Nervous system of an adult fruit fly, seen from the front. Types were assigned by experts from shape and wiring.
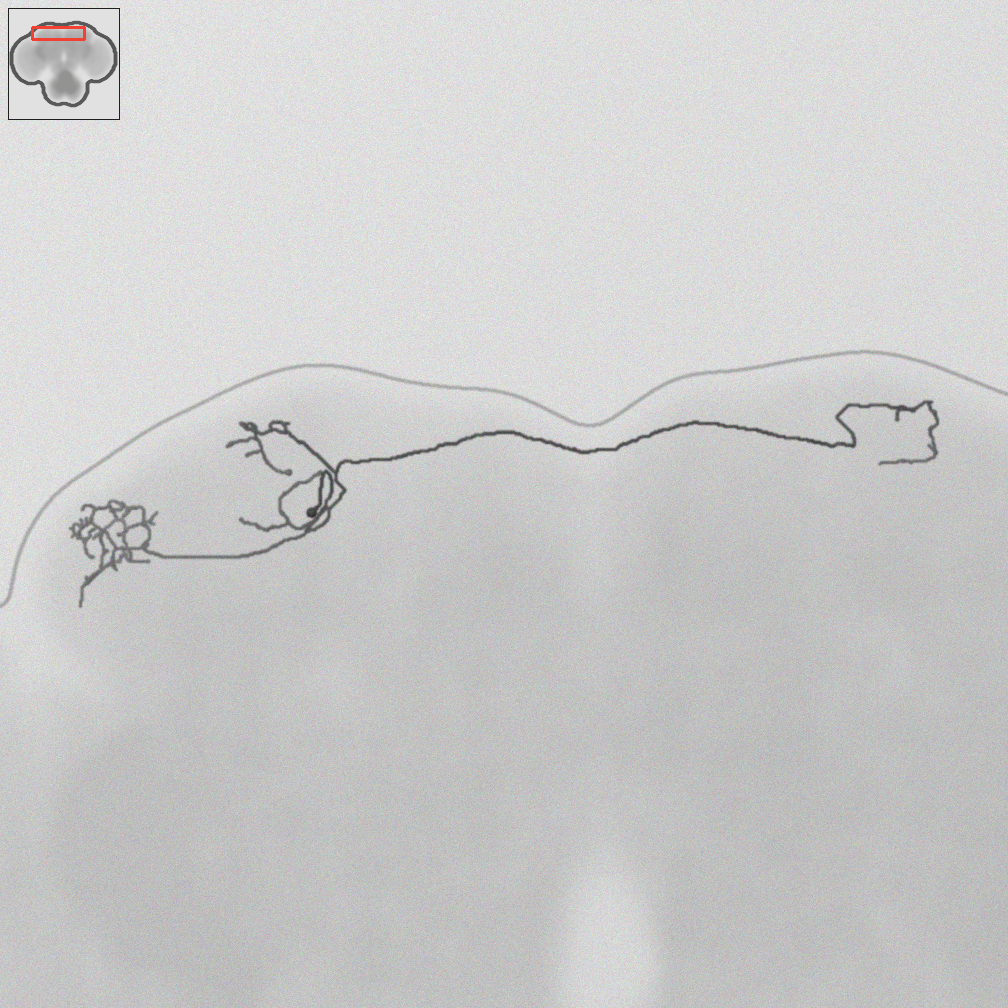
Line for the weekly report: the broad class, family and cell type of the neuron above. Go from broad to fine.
central-brain intrinsic neuron; hemilineage LHd1; CB1033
